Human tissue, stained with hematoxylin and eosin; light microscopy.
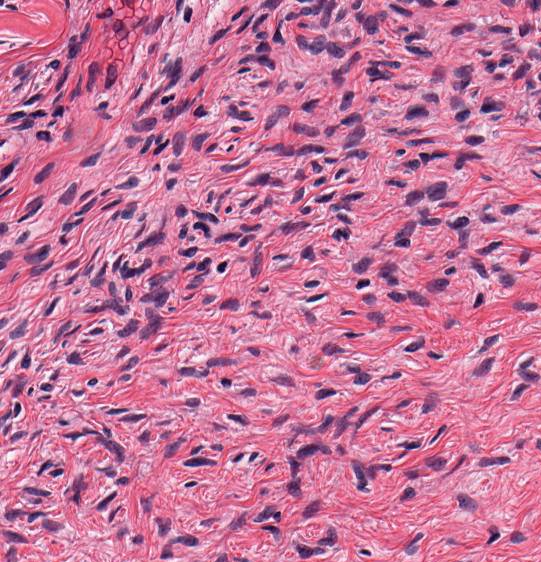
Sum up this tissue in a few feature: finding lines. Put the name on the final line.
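Cells: spindle cells filling the whole field fairly evenly
Arrangement: short, haphazard, interlacing bundles; no organised units
Nuclei: mostly elongated, spindle-shaped to oval, many slightly wavy, dark purple
Cytoplasm: scant, ill-defined, pale; no visible cell borders
Epithelium: none anywhere in the field
Name: ovary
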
